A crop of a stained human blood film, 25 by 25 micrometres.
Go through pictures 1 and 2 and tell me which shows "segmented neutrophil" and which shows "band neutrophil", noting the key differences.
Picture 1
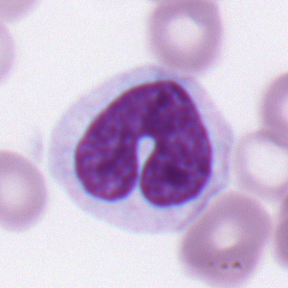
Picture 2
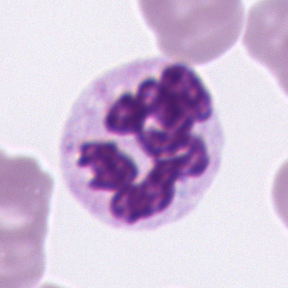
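The first picture shows the band neutrophil, and the second shows the segmented neutrophil.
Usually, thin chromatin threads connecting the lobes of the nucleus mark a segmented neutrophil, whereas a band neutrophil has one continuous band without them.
In the first picture the nucleus is one continuous mass, not split into separate lobes joined by threads, which fits the band neutrophil. In the second picture the nucleus is split into many separate lobes, and that sets it apart from the single mass of the first. The first nucleus also has a deep, narrow cleft entering from its lower edge. Both cells are about 15 micrometres across, and the first nucleus is about 12 micrometres across. The chromatin is dark purple in both, patchy and clumped in the first, coarsely clumped in the second. In the first cell the rim of cytoplasm is narrowest at the top. The second cell has pale pinkish-lilac cytoplasm holding only fine, faint granules.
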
